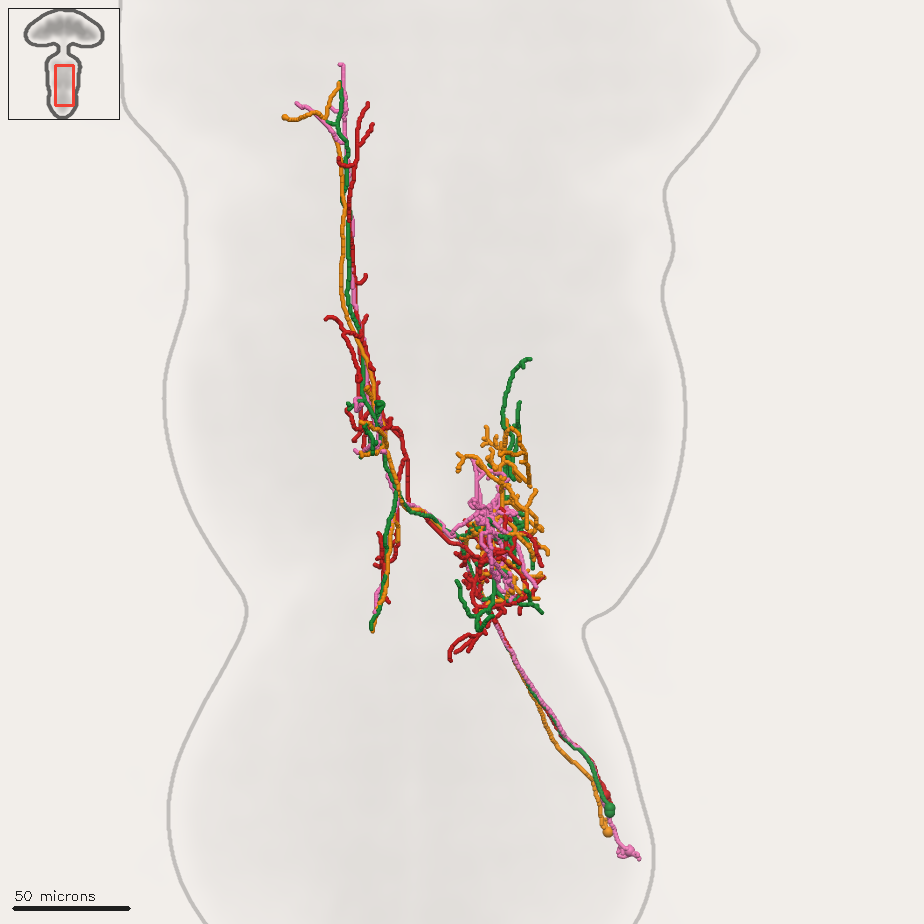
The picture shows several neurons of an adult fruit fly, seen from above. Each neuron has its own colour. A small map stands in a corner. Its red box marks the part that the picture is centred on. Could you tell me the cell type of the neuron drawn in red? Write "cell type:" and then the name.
cell type: IN08B108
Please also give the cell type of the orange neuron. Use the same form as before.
cell type: IN08B091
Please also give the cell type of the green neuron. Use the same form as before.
cell type: IN08B088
